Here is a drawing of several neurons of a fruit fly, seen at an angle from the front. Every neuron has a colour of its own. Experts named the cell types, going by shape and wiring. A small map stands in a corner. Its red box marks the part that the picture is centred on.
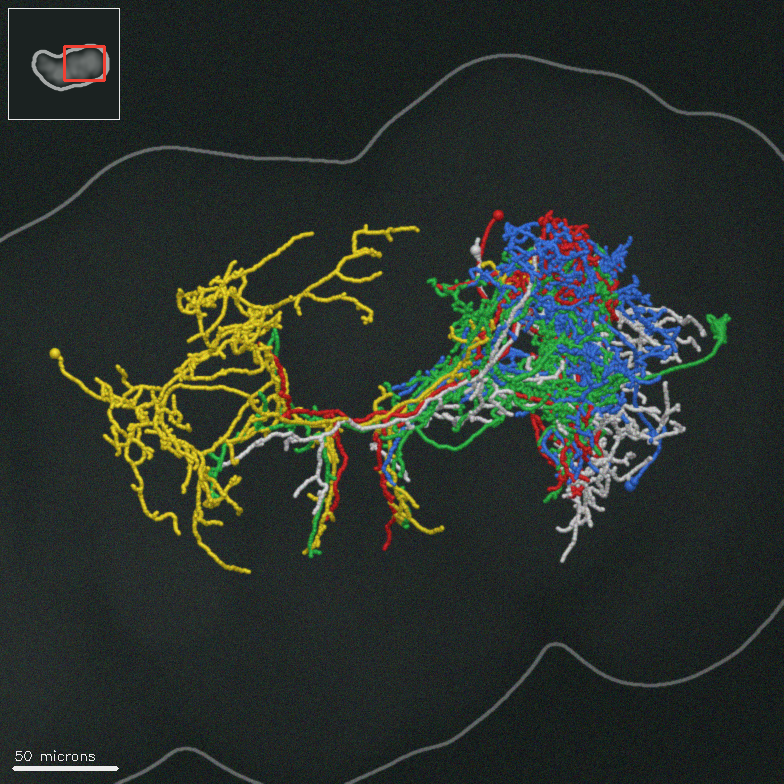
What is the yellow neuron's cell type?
SIP109m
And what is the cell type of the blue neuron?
AVLP316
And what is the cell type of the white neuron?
AVLP746m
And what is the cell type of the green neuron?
AVLP712m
